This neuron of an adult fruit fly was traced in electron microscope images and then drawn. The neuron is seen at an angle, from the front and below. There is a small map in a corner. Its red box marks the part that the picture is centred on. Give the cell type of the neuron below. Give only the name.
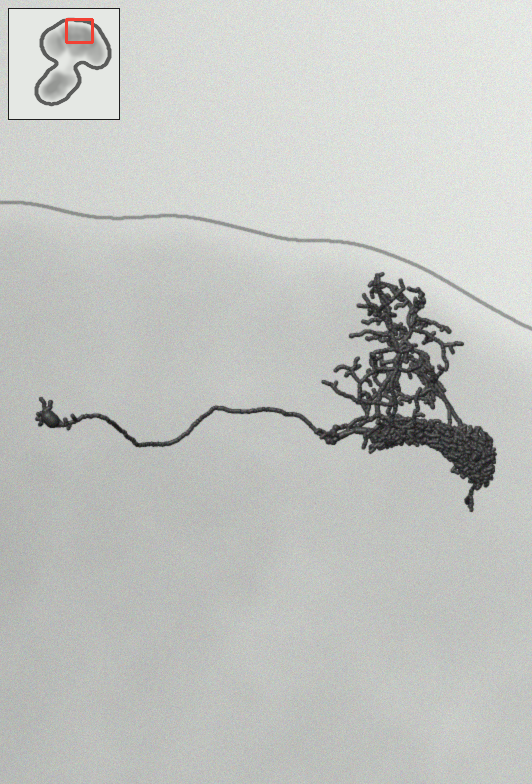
MBON06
